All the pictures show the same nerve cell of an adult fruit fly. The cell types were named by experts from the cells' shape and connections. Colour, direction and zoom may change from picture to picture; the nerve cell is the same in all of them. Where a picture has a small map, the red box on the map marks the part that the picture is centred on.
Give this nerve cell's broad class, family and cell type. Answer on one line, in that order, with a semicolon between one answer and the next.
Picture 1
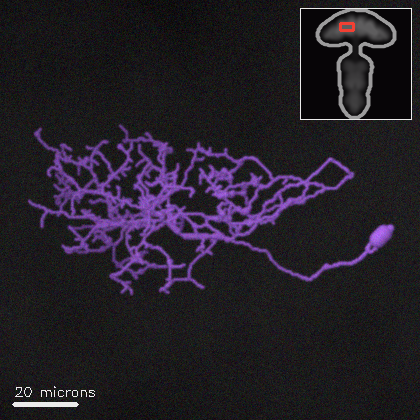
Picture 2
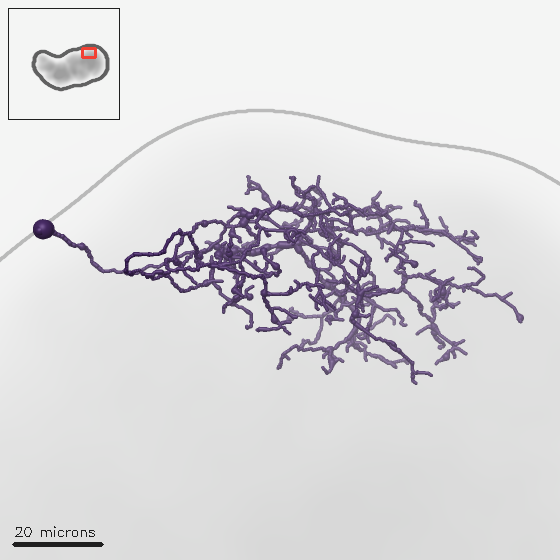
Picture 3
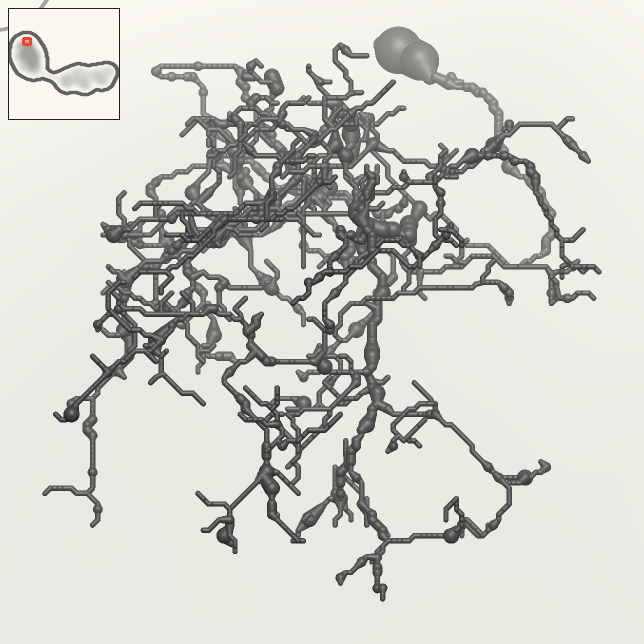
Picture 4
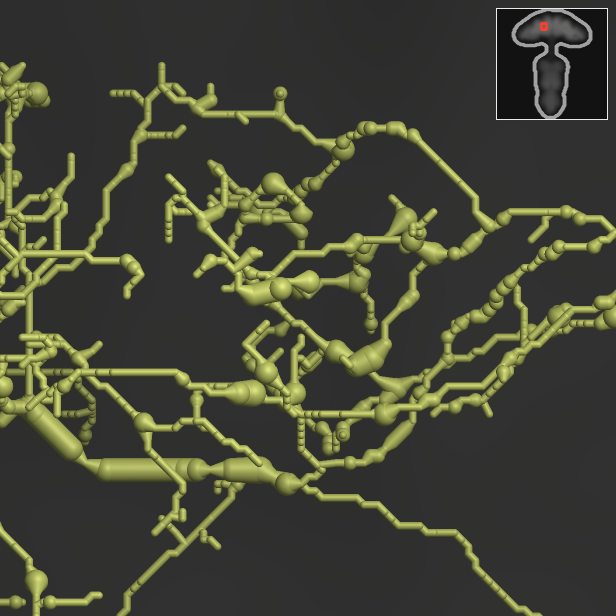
central-brain intrinsic neuron; hemilineage SLPpm3; CB1089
